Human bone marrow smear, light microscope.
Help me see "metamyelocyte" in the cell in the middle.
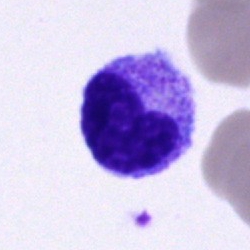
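Cell: metamyelocyte. Nucleus indented, lobed in outline, lying toward lower left; indentation fits.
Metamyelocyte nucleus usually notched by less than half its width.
Cytoplasm at upper right pale lilac; fits.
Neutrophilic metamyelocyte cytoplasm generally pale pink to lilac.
Cytoplasm speckled with fine purple granules.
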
